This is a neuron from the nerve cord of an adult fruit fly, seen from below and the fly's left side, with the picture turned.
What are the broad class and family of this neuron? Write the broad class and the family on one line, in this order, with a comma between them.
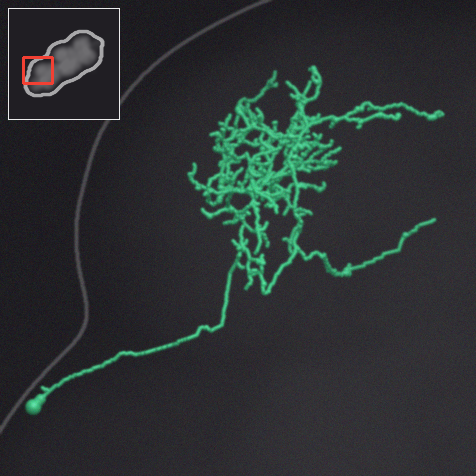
nerve-cord intrinsic neuron, hemilineage 01B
